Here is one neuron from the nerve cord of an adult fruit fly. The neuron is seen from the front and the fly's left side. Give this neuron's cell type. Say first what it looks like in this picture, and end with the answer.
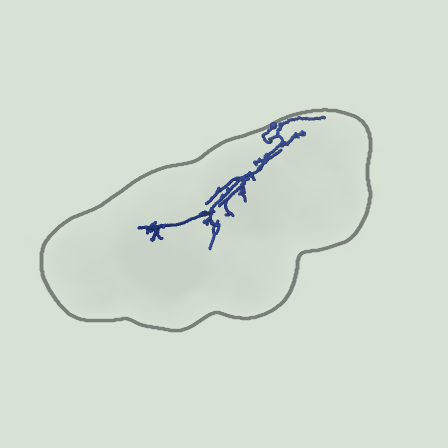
In this view it is wider than it is tall. This is an efferent neuron of the nerve cord. It is of cell type ENXXX226.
